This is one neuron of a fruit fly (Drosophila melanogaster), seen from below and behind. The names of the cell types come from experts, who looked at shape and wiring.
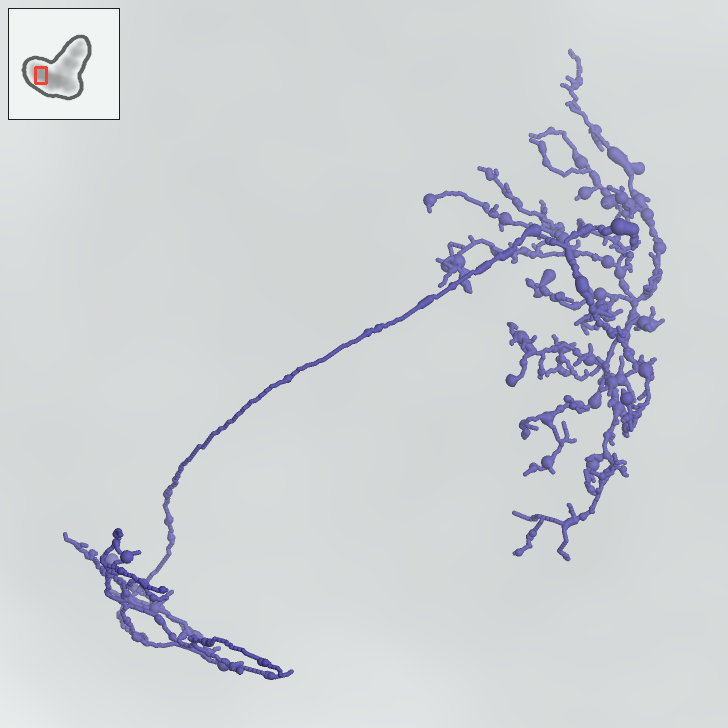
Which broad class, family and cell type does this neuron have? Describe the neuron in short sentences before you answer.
As drawn here it is about as wide as it is tall. Its broad class is optic-lobe intrinsic neuron. The family is MeLo. Its cell type is MeLo12.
